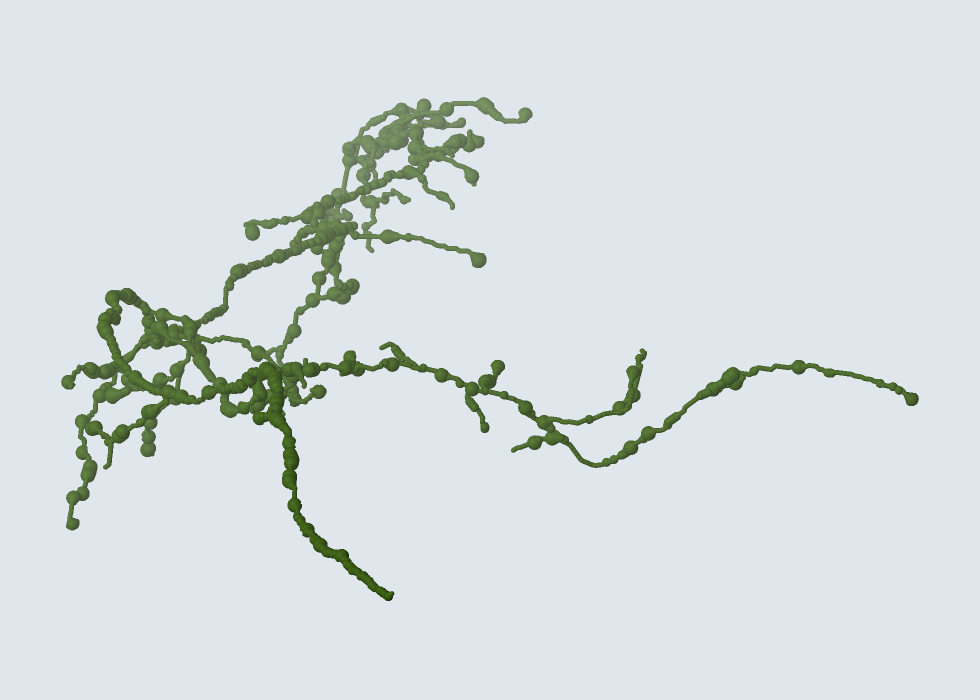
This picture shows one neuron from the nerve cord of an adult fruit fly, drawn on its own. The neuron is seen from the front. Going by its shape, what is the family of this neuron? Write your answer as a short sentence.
The family is hemilineage 27X.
